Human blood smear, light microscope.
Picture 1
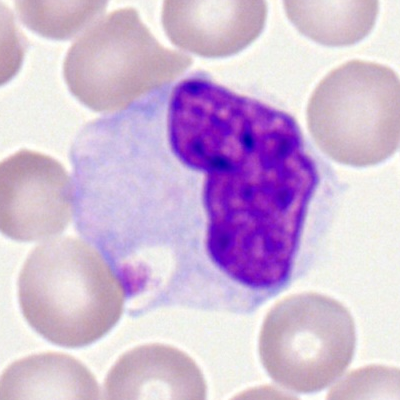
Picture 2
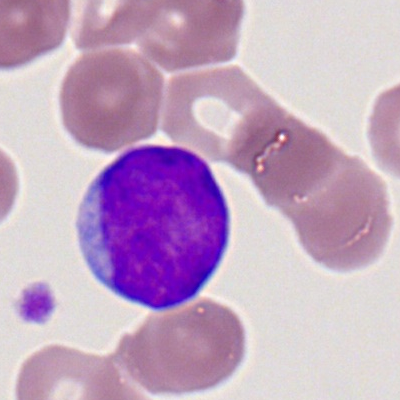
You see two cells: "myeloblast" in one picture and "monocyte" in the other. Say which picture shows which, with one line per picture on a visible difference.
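Picture 1 is a monocyte. A clear vacuole near the lower left edge holds a small clump of pink-purple material.
Picture 2 is a myeloblast. No vacuoles are seen in the cytoplasm.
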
